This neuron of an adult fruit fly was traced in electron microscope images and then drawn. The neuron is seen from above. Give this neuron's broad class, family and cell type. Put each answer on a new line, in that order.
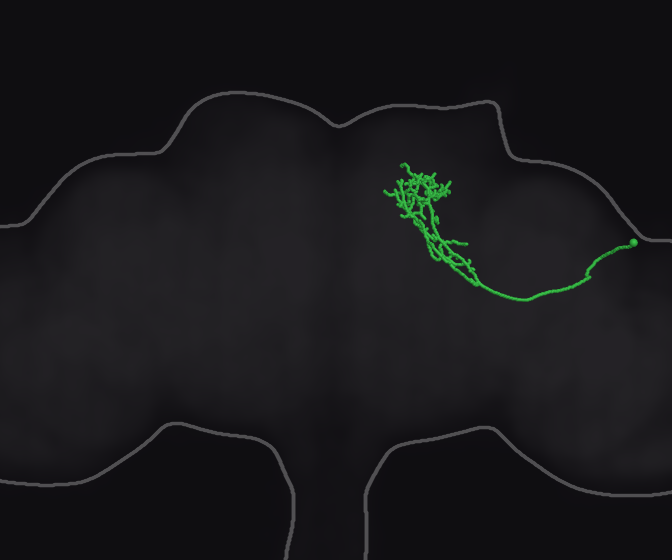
central-brain intrinsic neuron
hemilineage SIPa1_ventral
CB1361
